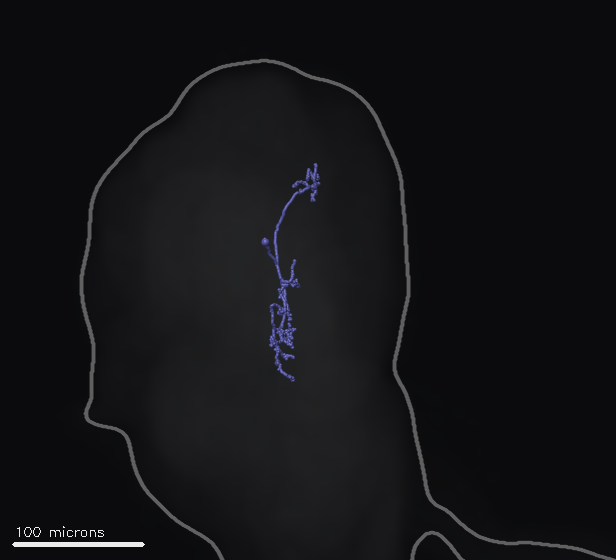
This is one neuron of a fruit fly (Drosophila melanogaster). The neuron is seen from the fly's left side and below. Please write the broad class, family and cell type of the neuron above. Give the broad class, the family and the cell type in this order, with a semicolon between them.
visual projection neuron; LC; LC27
